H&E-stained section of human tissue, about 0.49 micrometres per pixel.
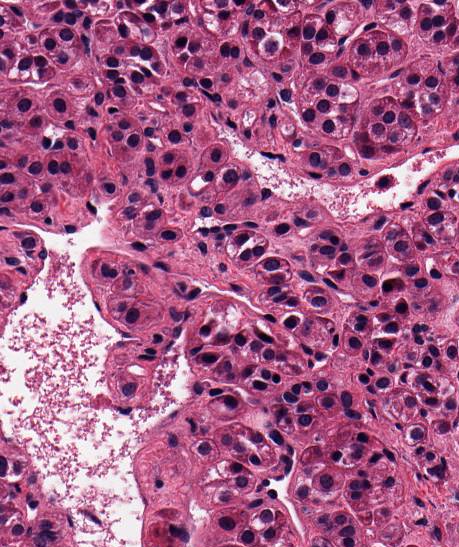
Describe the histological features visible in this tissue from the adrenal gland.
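Round to oval, vesicular nuclei are seen, many cells having a single prominent nucleolus. Most cells have abundant granular eosinophilic cytoplasm. Among the polygonal cells, binucleate cells are present. Between the cell nests, fibrous stroma is scant, and no fat is seen.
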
